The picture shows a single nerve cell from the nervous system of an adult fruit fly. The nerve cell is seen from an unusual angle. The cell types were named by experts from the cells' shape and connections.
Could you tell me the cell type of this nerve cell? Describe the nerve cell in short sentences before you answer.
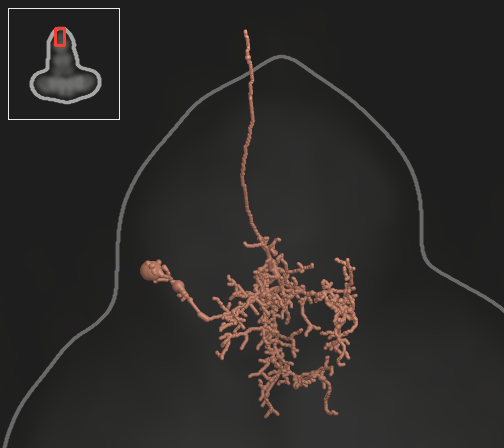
The picture shows dozens of branch ends. As drawn here it is taller than it is wide. Its broad class is motor neuron of the nerve cord. It is of cell type MNad16.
